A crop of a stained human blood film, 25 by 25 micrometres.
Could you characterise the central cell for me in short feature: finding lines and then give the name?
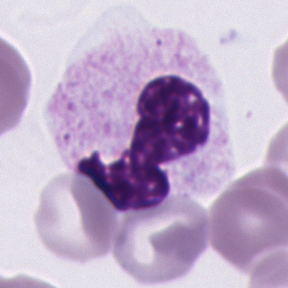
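Outline: roughly oval, slightly irregular edge
Chromatin: dark purple, densely clumped
Cytoplasm: abundant, pale pinkish-lilac
Granules: fine, pink-violet, scattered throughout cytoplasm
Name: segmented neutrophil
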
